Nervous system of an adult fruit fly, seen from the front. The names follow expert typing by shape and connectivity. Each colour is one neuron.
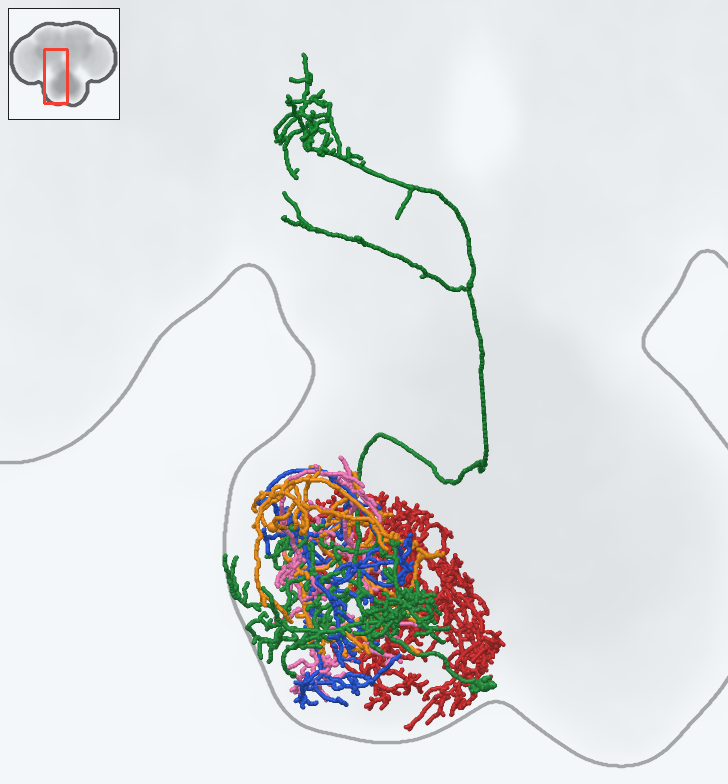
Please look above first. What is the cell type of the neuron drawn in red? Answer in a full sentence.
The cell type is IN03A019.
